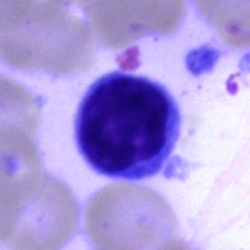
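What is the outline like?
Round and smooth.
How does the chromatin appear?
Dark purple and dense.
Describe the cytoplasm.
A scant, thin, deep blue rim, widest at the lower right.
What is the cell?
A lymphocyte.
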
